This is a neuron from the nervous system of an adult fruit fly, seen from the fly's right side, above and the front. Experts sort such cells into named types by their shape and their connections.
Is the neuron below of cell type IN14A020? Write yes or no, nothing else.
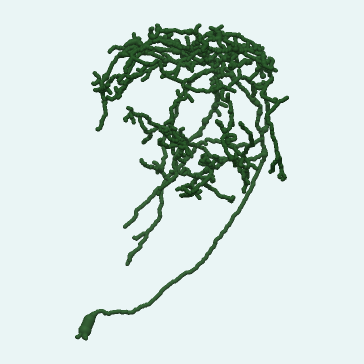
yes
